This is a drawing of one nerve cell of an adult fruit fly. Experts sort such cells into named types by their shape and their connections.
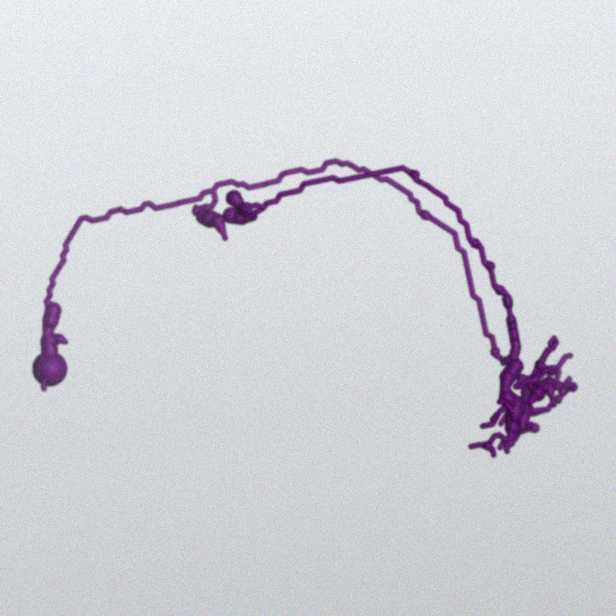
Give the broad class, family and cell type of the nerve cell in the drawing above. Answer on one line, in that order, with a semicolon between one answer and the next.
optic-lobe intrinsic neuron; T; T4c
